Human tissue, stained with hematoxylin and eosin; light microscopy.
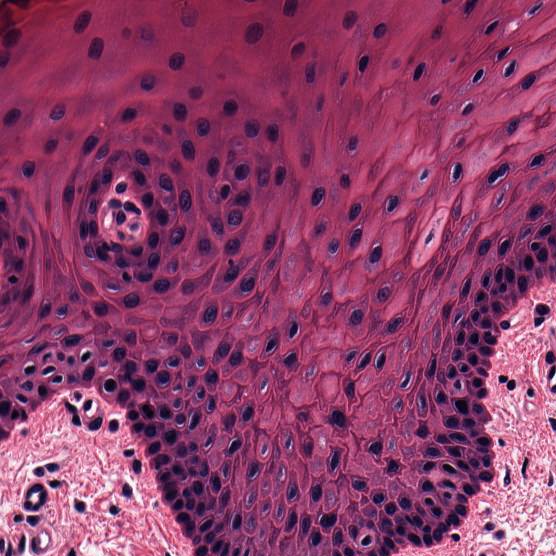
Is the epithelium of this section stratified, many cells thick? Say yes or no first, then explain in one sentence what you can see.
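Yes. Stratified squamous epithelium fills most of the field, with stroma showing only in the lower left and lower right corners.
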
